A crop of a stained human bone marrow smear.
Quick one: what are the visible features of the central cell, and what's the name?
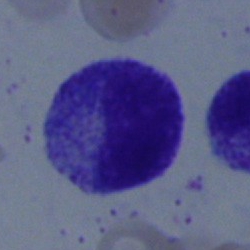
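Outline round; no surface projections. Right part of nucleus densely and darkly stained purple-blue. Touches no other cell; small purple specks scattered in background around it. Cell is a myelocyte.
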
